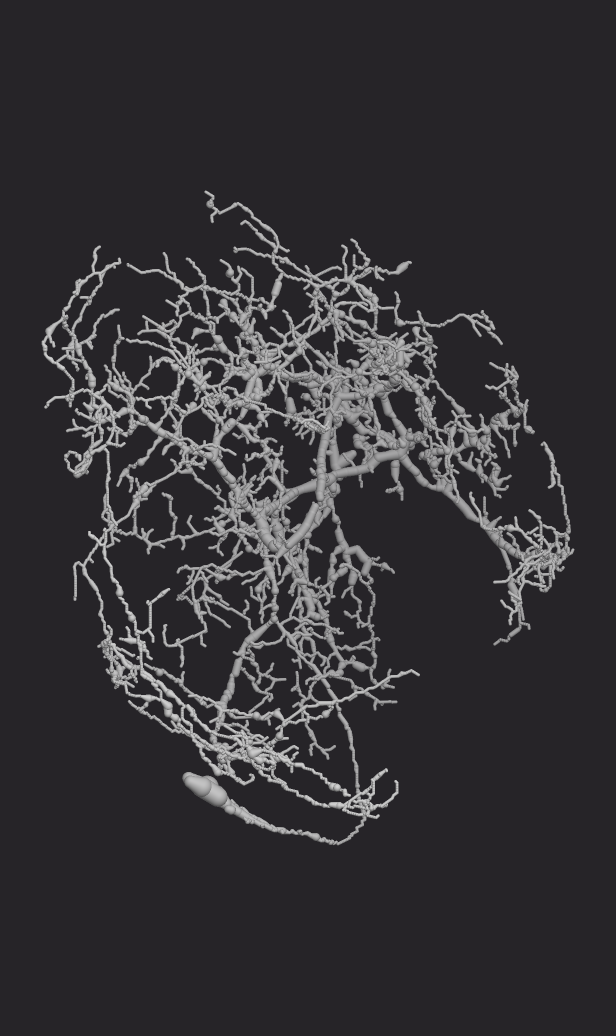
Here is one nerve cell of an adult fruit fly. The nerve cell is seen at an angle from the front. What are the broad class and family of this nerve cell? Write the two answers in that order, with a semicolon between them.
nerve-cord intrinsic neuron; hemilineage 13A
